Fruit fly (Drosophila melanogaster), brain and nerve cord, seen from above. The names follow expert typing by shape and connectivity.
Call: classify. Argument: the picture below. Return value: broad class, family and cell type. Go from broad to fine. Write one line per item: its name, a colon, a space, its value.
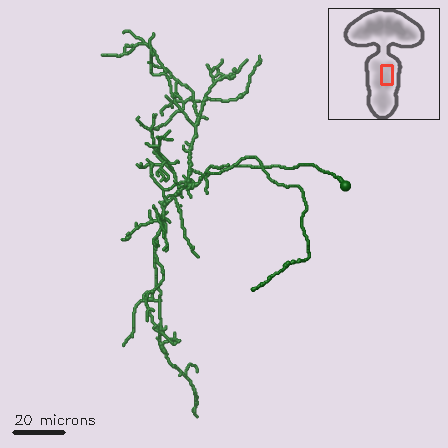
broad class: nerve-cord intrinsic neuron
family: hemilineage 11A
cell type: IN11A030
